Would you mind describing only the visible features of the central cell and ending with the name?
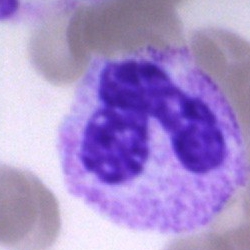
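Lobes of the nucleus form an arch that opens toward the bottom. The chromatin within them is dark purple and coarsely clumped. The cytoplasm is abundant and pale pinkish-lilac, with fine pink-violet granules scattered throughout it. Answer: segmented neutrophil.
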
